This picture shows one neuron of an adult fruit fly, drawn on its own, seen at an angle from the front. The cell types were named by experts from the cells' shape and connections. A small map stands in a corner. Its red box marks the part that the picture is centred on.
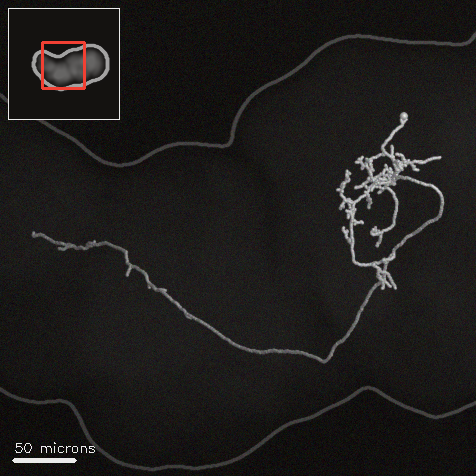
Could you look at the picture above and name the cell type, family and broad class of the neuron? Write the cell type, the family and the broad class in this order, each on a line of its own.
DNpe012_a
hemilineage PSp2
descending neuron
